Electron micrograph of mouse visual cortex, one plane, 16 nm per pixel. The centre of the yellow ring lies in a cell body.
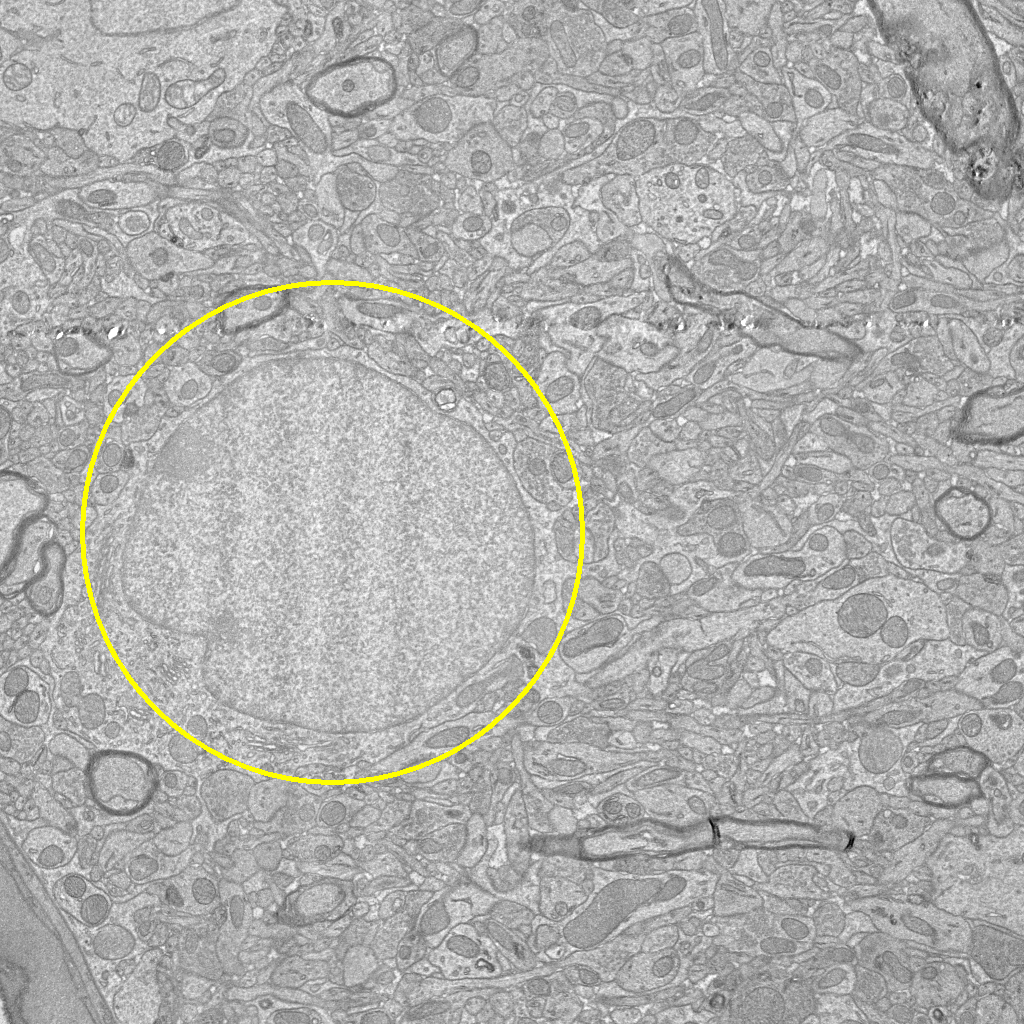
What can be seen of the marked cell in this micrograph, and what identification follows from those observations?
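Look first at the nucleus: round to oval, lying whole within the ring. Its chromatin is pale and finely granular, with no dense clumps against the envelope. Just inside its upper left edge sits a smooth, slightly darker patch. Small stacks of parallel membranes lie in the cytoplasm at its lower left. This cell is an astrocyte.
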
